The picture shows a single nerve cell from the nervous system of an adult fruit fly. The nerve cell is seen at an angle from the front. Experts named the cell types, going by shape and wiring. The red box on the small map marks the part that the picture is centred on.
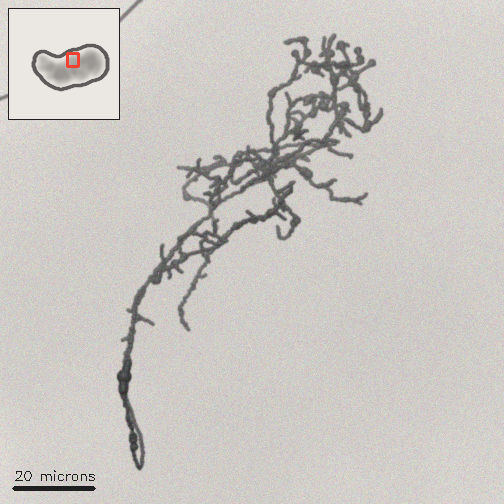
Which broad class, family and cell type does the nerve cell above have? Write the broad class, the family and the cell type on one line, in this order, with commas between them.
central-brain intrinsic neuron, hemilineage SLPal3_and_SLPal4_dorsal, SLP179_b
